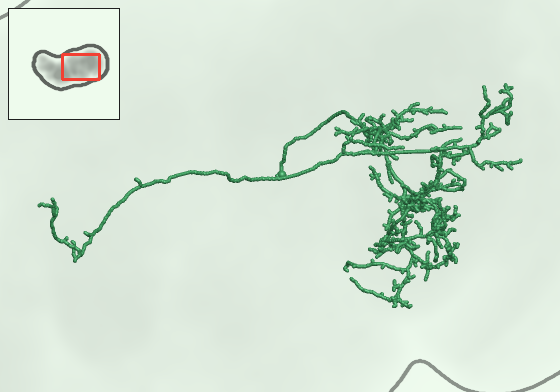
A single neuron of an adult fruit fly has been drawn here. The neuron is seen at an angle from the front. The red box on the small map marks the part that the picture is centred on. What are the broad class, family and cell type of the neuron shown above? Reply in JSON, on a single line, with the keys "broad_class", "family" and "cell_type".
{"broad_class": "central-brain intrinsic neuron", "family": "hemilineage VLPl&p2_posterior", "cell_type": "PVLP125"}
